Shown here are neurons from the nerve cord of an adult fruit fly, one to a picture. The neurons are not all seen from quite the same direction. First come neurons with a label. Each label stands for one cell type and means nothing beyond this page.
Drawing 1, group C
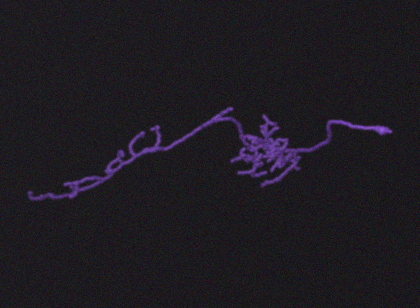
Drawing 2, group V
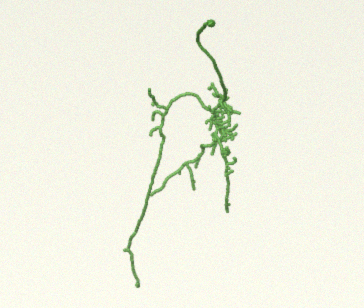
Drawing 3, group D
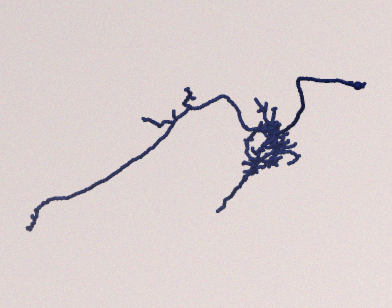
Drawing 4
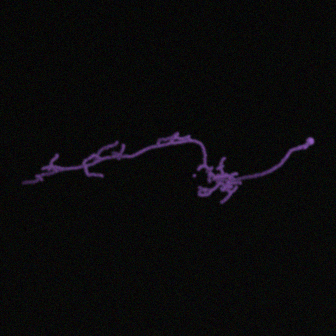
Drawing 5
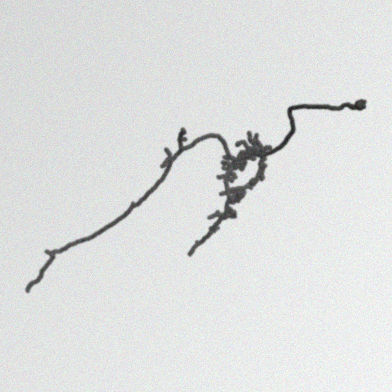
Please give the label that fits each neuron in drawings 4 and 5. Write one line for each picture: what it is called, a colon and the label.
4: group C
5: group V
